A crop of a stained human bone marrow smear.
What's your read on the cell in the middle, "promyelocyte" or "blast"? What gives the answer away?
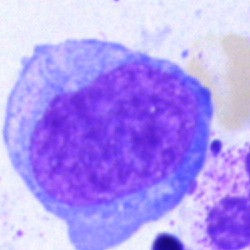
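Blast, rather than promyelocyte. The cell outline is roughly round, with a small rounded bulge along the bottom edge. The nucleus occupies most of the cell, and the remaining rim of cytoplasm is widest on the left side. No clear vacuoles are seen in the cytoplasm. Focus is slightly soft, so fine detail is blurred.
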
